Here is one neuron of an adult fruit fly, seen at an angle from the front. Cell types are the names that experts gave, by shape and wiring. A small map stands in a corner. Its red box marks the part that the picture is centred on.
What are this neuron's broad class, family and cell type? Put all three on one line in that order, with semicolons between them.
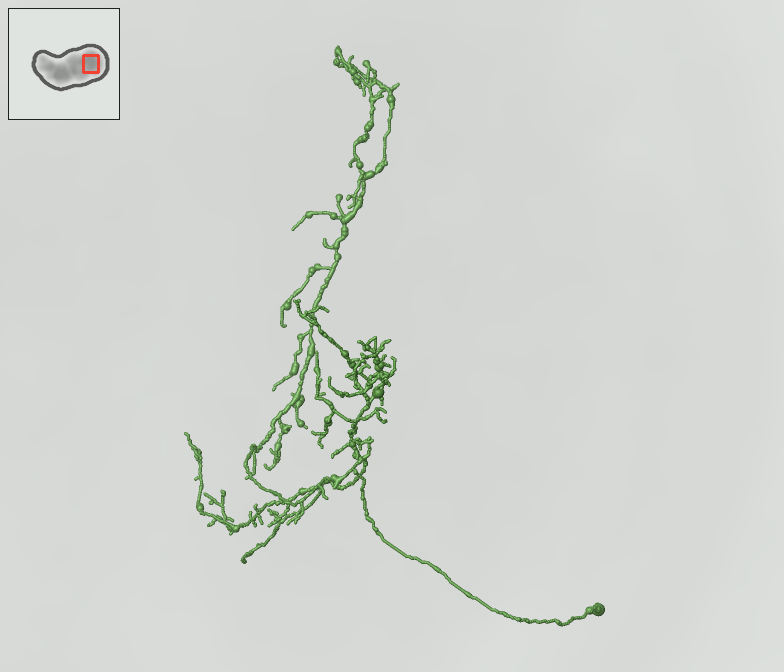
central-brain intrinsic neuron; hemilineage LALa1_posterior; WEDPN17_a2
